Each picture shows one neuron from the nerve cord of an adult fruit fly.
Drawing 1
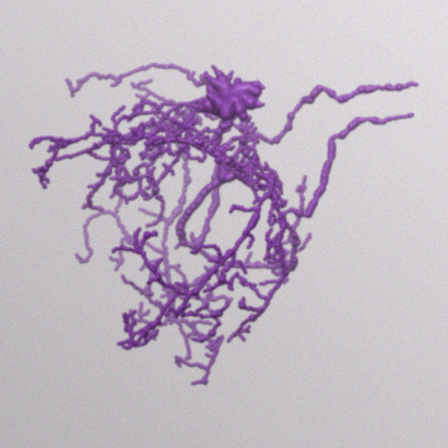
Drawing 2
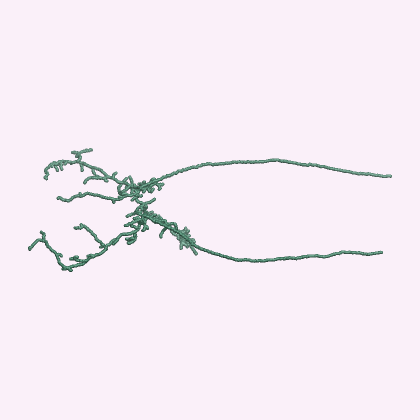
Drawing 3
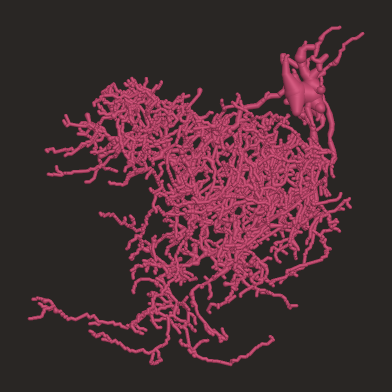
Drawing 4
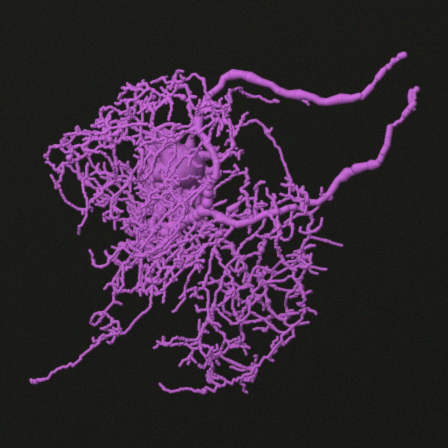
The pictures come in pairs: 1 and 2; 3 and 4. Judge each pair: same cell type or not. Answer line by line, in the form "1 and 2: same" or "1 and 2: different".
1 and 2: different
3 and 4: same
